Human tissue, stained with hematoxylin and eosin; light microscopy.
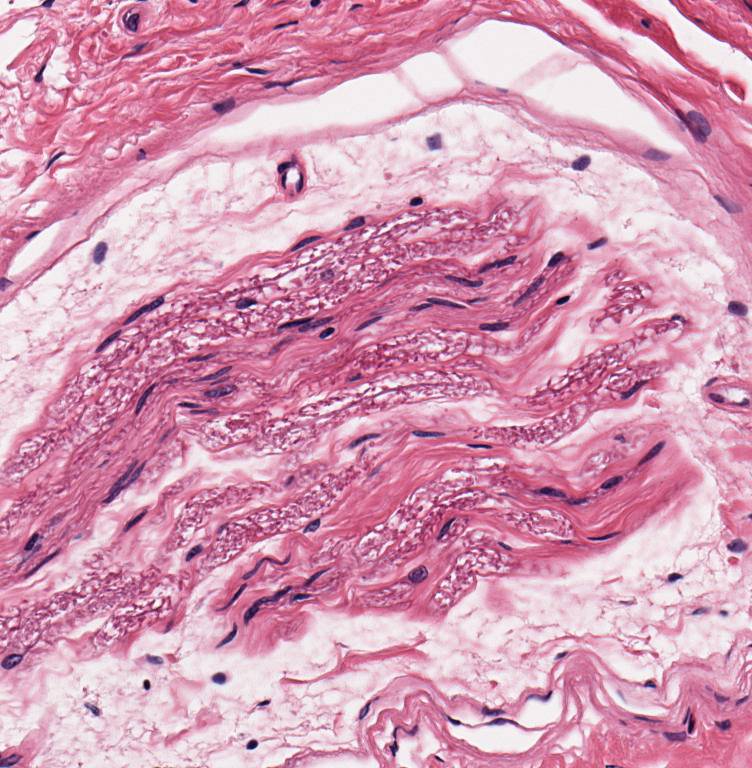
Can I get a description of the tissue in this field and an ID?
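Bundles of fibres cross the centre diagonally, from lower left to upper right, following a wavy course. Slender, elongated, dark nuclei lie along the bundles, and within them the fibres appear bubbly and finely vacuolated. This is tibial nerve.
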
